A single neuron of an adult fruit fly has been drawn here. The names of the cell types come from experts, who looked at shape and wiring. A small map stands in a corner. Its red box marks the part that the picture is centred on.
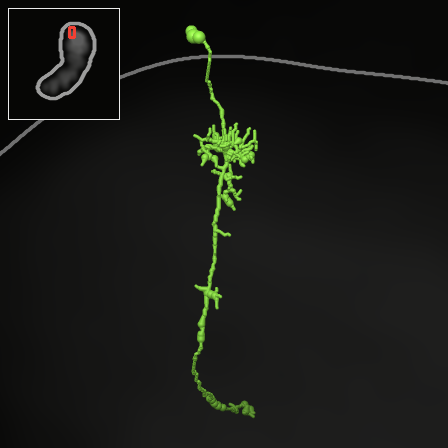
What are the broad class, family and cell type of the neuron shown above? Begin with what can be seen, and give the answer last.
The cell body is at the top of the picture. Dozens of branch ends can be seen. Its broad class is optic-lobe intrinsic neuron. Its family is Tm. Its cell type is Tm4.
